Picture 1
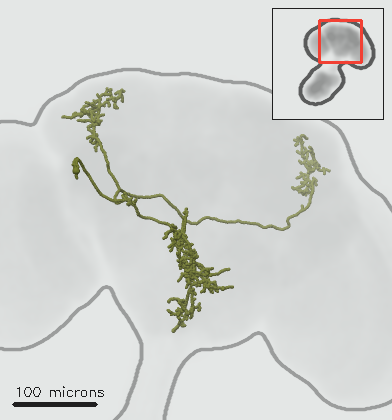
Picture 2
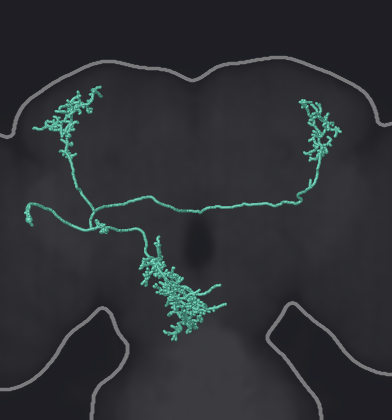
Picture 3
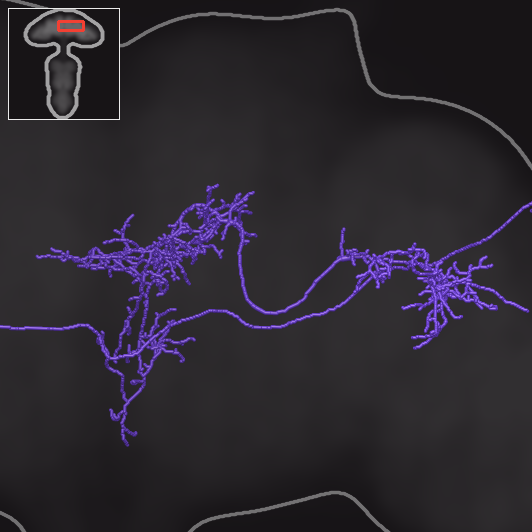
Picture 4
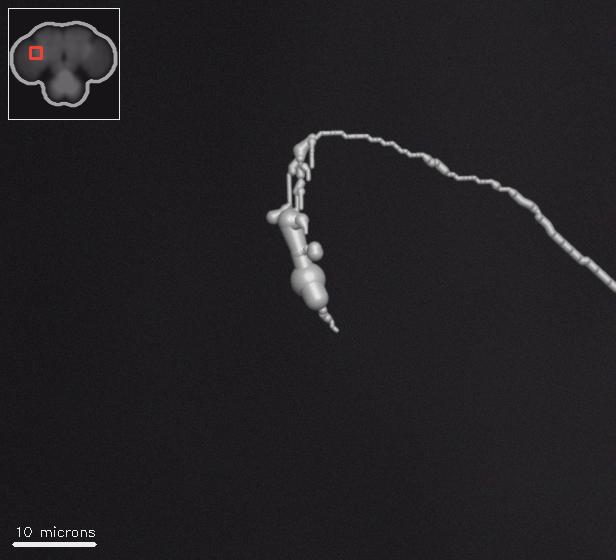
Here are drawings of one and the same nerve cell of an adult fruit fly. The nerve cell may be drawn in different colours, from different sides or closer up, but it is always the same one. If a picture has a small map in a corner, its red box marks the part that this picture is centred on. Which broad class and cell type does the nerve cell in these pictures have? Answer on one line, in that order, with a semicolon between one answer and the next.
central-brain intrinsic neuron; SLP455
